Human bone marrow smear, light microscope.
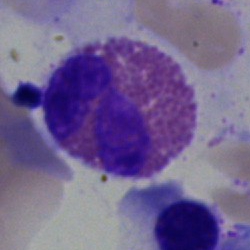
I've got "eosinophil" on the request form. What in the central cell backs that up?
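First, the nucleus: it is divided into two lobes, which fits an eosinophil.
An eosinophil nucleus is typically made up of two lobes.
Second, the cytoplasm: it is packed with pink-purple granules spread evenly throughout, which also fits.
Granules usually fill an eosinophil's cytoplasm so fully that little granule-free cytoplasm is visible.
Third, position: the nuclear lobes lie toward the left side of the cell.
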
